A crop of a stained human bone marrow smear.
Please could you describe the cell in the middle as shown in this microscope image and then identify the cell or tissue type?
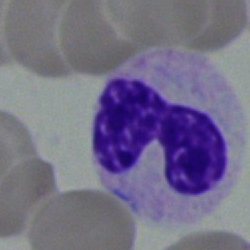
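Its nucleus is indented, and the indentation opens toward the bottom of the cell. Coarse, clumped chromatin stains dark purple. Abundant, pale pinkish-lilac cytoplasm holds fine, faint violet granules. This is a band neutrophil.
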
